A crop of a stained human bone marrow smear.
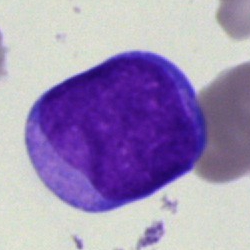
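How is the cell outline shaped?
Rounded, with somewhat flattened sides.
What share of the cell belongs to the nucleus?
Most of it; the cytoplasm is scant, a thin blue rim that widens into a paler crescent at the lower left.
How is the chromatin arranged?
Finely granular and evenly dispersed, without coarse dark clumps.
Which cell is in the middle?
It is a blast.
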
